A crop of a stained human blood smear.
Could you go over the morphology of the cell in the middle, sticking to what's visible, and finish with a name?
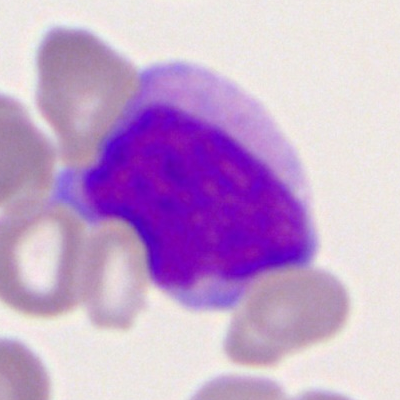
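A single unlobed nuclear mass occupies most of the cell. Around it, the cytoplasm forms a pale bluish-lilac rim that is widest along the upper right side. The cell is a myeloblast.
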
